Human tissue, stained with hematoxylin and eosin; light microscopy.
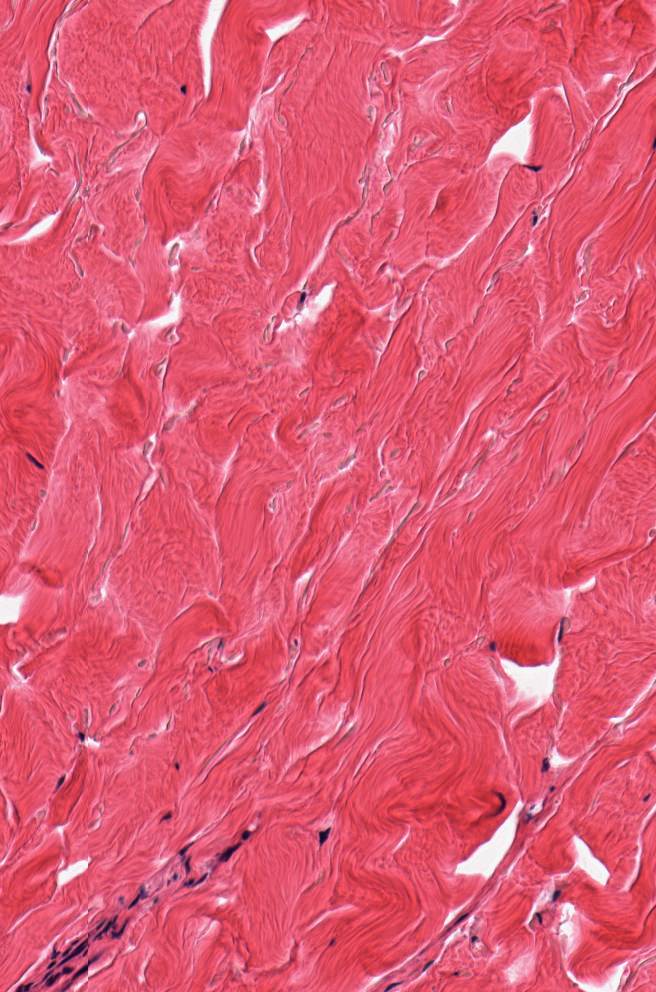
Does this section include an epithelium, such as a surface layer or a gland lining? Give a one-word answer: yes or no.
No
